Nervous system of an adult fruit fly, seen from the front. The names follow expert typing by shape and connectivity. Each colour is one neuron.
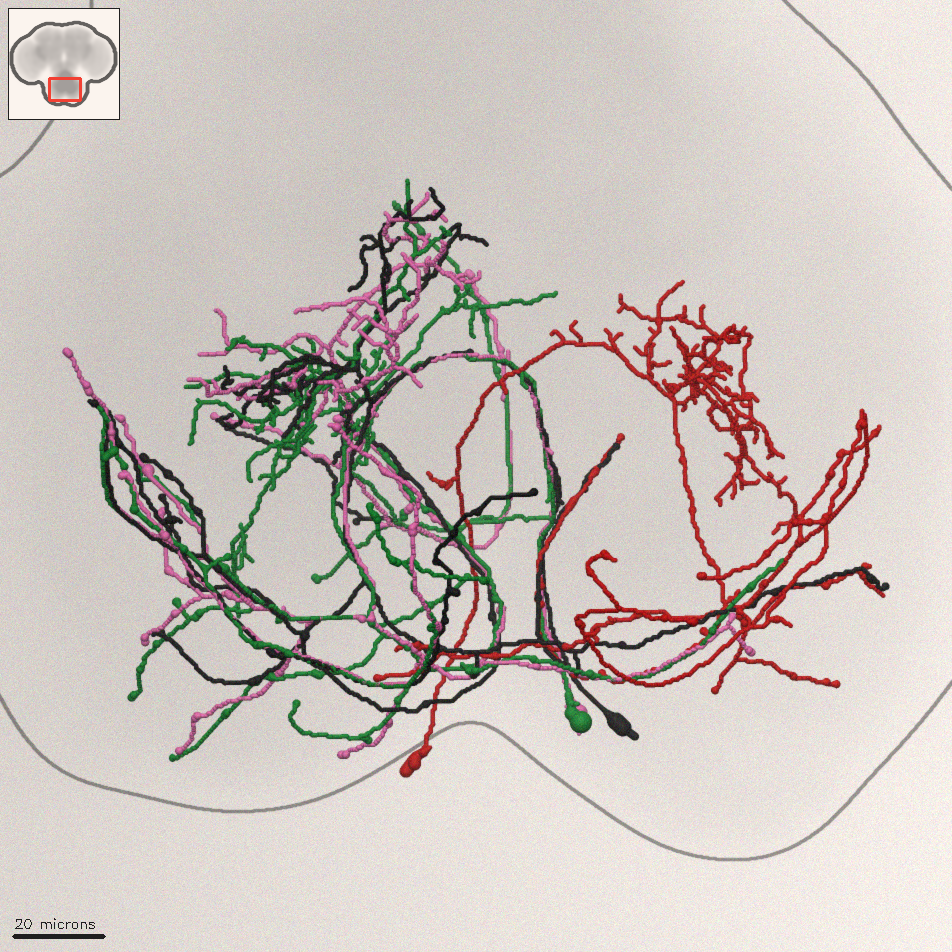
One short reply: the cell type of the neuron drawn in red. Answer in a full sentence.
The cell type is IN12B044_b.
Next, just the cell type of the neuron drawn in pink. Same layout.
The cell type is IN12B044_e.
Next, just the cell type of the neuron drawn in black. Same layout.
The cell type is IN12B044_d.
